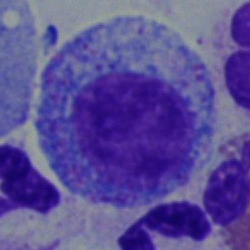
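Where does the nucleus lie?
Off-centre, so the cytoplasm is widest above it.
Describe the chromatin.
Deep purple and fairly evenly textured, without coarse dark clumps.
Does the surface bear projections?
No; there are no projections or blebs.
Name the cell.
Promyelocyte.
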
